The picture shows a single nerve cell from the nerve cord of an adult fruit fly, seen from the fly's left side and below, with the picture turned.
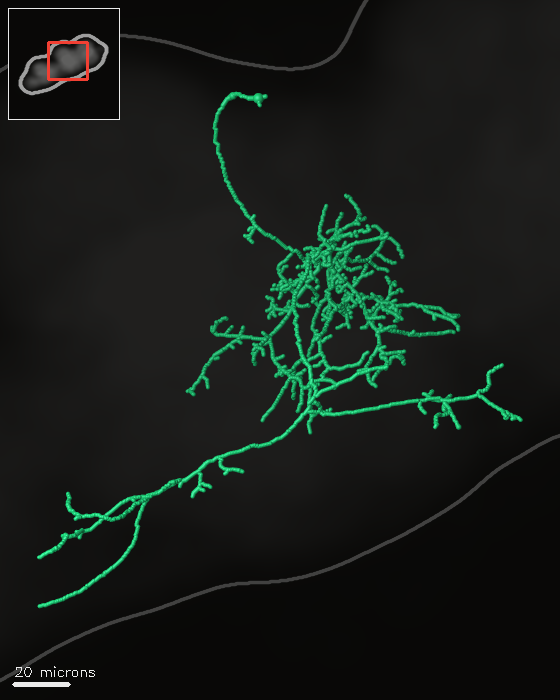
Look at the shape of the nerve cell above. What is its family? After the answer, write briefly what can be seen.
Its family is hemilineage 07B. Its broad class is nerve-cord intrinsic neuron. From top to bottom in the picture it spans about 190 microns. Dozens of branch ends can be seen.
